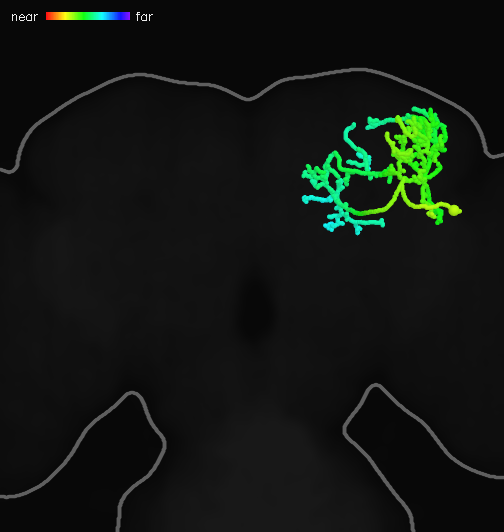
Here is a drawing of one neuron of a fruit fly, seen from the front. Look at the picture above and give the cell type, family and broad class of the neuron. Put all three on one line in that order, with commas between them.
CB3907, hemilineage SLPa&l1_anterior, central-brain intrinsic neuron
